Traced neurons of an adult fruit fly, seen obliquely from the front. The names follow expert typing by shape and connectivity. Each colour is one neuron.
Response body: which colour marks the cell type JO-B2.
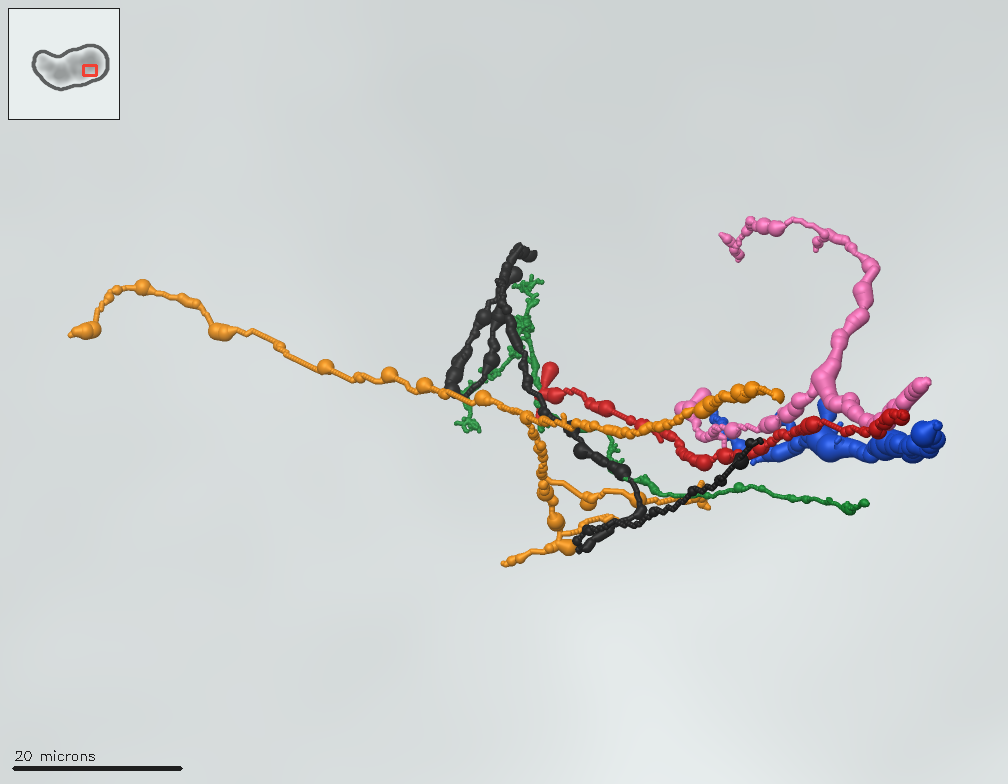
green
